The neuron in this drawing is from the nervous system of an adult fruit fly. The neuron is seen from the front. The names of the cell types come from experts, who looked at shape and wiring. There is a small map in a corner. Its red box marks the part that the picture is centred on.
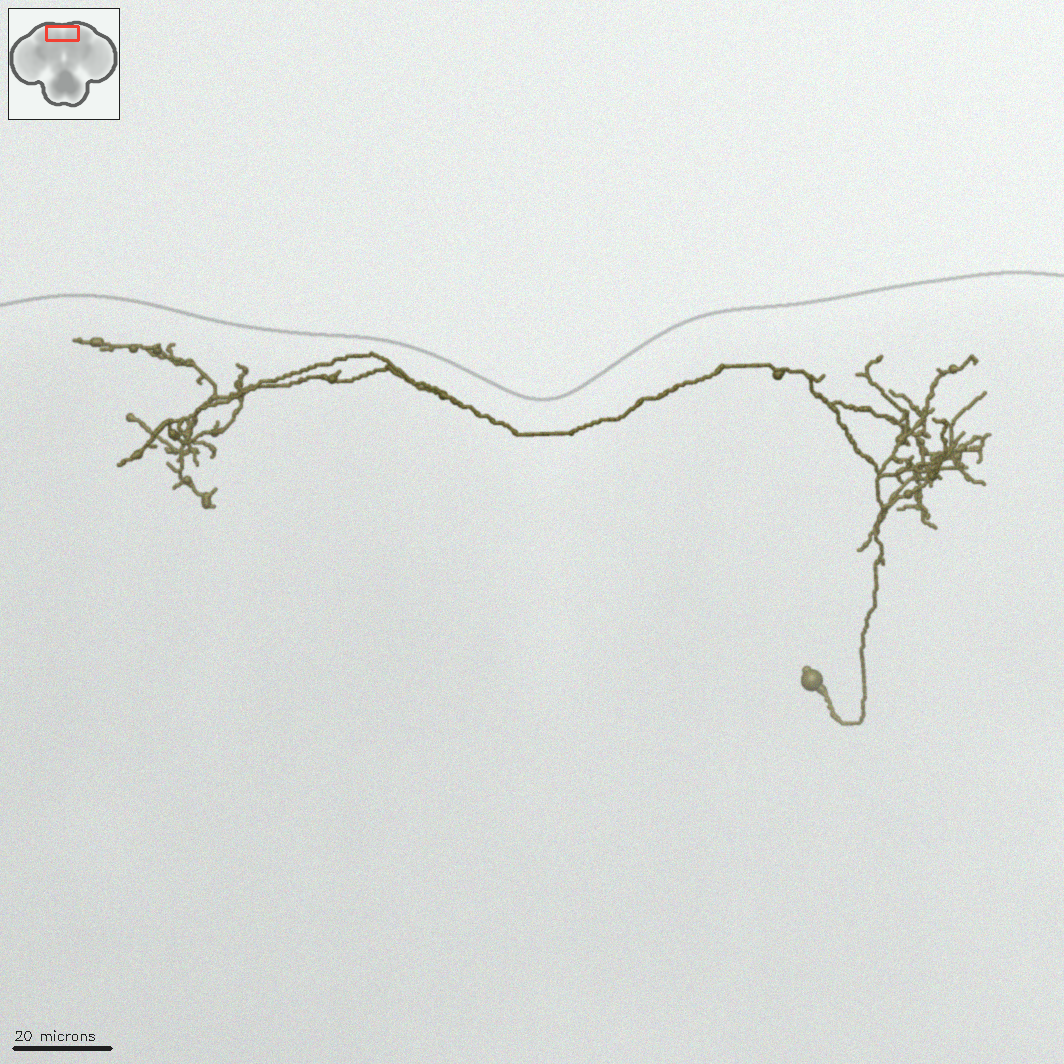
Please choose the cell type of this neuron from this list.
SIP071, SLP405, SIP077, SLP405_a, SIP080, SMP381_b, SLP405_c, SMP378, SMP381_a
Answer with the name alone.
SIP080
